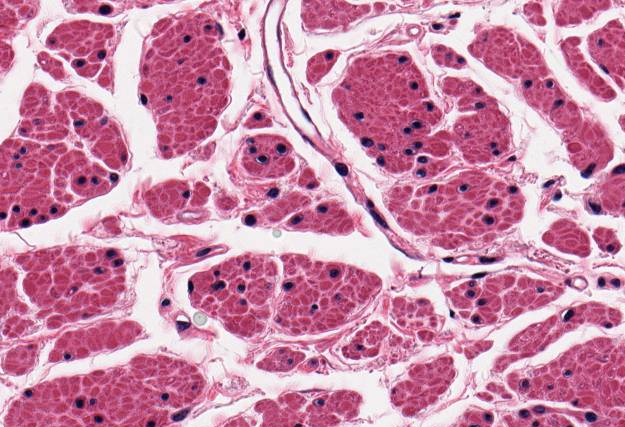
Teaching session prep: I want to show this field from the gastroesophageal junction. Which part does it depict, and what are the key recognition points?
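Looking across the whole field, I see smooth muscle: deep pink cells grouped into rounded and irregular bundles between thin pale septa. Cut across, the cells are small, closely packed, rounded-polygonal profiles.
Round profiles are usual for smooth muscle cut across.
In one septum, a narrow strand of elongated dark nuclei runs obliquely down from the top centre.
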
